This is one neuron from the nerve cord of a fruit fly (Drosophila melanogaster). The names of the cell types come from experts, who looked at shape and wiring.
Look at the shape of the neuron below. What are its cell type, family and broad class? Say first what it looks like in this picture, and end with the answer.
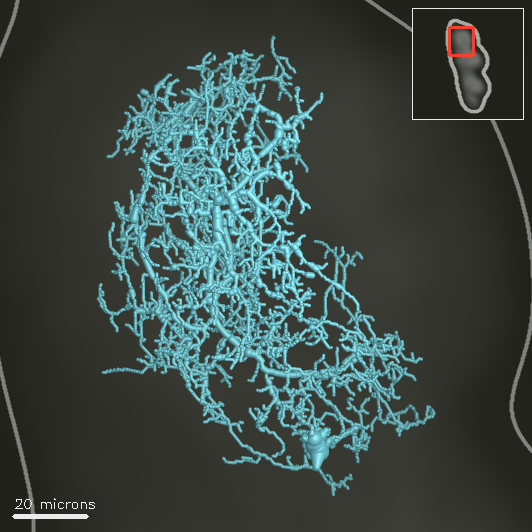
By the scale bar it is about 130 microns tall in this view. More than a hundred branch ends can be seen. It is of cell type IN21A013. The family is hemilineage 21A. It is a nerve-cord intrinsic neuron.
